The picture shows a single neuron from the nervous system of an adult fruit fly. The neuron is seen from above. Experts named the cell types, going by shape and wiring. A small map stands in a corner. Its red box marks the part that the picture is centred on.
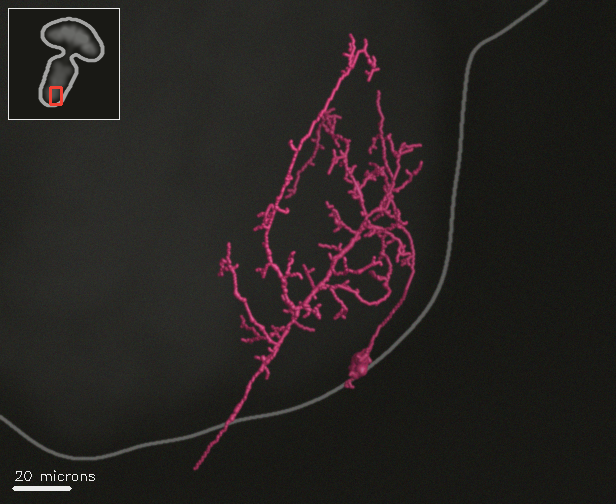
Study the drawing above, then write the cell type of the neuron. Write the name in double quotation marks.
"Acc. ti flexor MN"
